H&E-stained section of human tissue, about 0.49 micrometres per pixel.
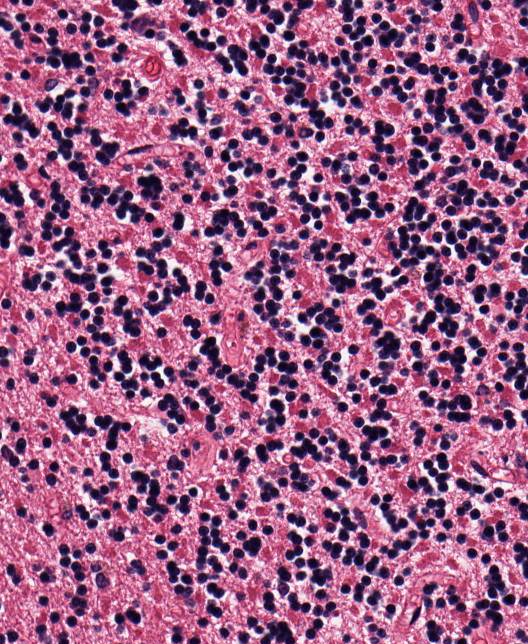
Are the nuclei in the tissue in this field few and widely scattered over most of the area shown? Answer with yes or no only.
No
